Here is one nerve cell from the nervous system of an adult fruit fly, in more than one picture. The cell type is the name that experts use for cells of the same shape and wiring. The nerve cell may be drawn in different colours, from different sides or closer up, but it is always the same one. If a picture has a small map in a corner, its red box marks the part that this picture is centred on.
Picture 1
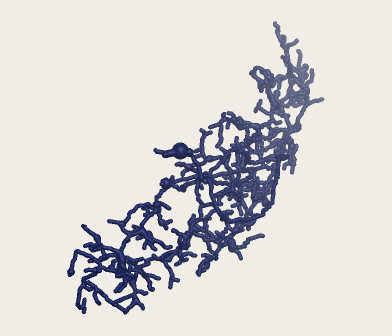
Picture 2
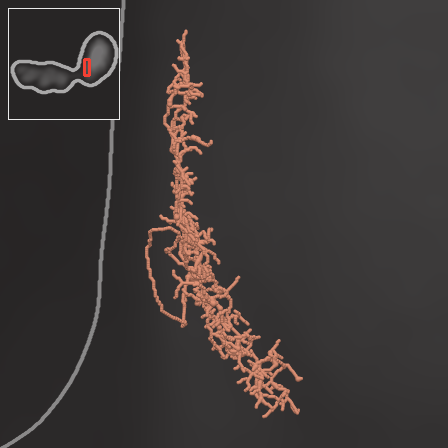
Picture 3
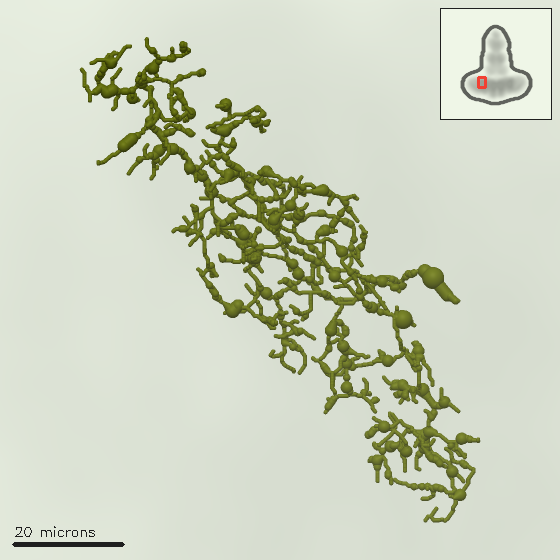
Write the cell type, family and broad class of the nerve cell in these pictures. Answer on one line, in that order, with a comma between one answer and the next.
LPi2c, LPi, optic-lobe intrinsic neuron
